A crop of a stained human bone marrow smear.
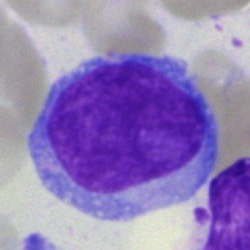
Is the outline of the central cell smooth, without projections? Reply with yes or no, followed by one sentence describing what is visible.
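No. The cell outline is round to slightly oval with a finely irregular, frayed edge.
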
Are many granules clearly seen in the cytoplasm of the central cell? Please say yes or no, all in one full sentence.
No, no granules can be seen in the cytoplasm of this cell.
